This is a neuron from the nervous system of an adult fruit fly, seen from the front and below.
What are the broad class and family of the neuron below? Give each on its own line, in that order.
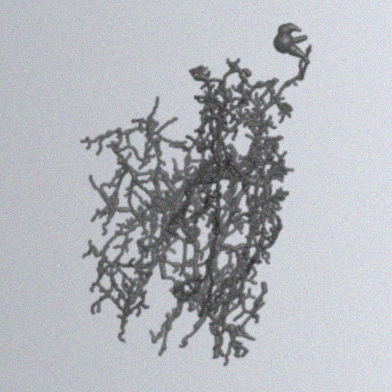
nerve-cord intrinsic neuron
hemilineage 19A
